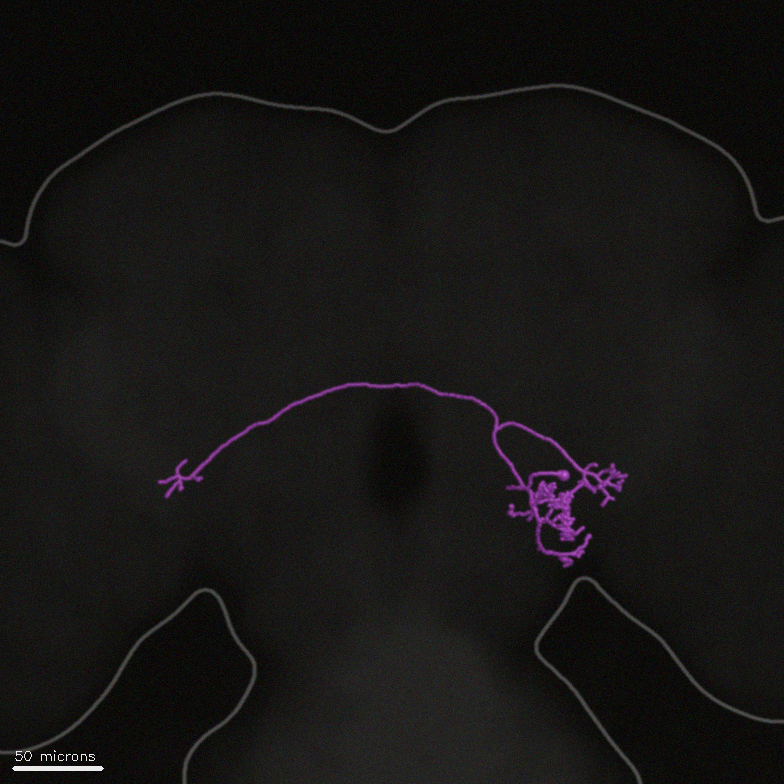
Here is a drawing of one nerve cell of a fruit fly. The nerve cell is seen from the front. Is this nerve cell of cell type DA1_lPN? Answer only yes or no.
no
